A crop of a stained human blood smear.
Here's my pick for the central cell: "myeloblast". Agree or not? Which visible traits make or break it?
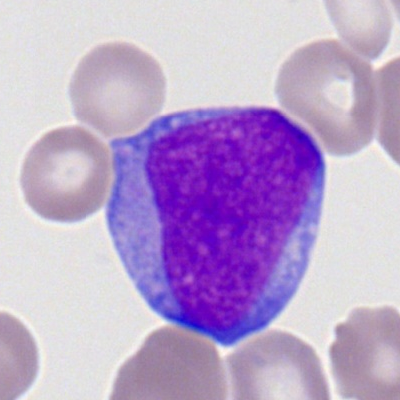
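Yes, myeloblast is the right name for the central cell. The feature to weigh most against lymphocyte is the chromatin, which is purple and speckled with many small pale spots.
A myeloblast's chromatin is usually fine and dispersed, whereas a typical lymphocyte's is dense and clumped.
The nucleus is a single unlobed mass that fills most of the cell, with a wider band of cytoplasm to its left than to its right. That cytoplasm stains blue and shows no clear vacuoles. The outline is angular, with flattened sides rather than a smooth round curve.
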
